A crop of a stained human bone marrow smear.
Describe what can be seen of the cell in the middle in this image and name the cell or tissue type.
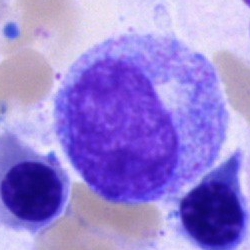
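Look first at where the nucleus lies: off-centre, toward the left of the cell. Its chromatin is finely granular, with no coarse dark clumps. Through the cytoplasm you can see fine pink-purple granules scattered about. Just beside the nucleus, on its upper right, there is a pale clear zone. This cell is a promyelocyte.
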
